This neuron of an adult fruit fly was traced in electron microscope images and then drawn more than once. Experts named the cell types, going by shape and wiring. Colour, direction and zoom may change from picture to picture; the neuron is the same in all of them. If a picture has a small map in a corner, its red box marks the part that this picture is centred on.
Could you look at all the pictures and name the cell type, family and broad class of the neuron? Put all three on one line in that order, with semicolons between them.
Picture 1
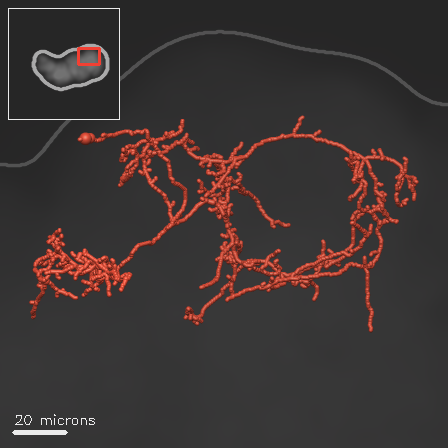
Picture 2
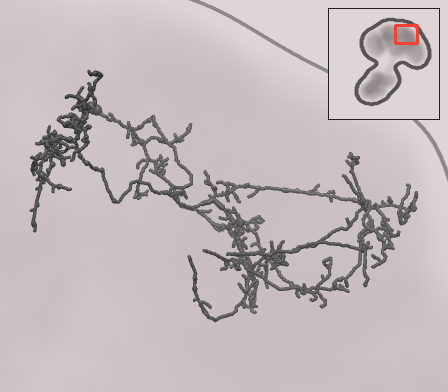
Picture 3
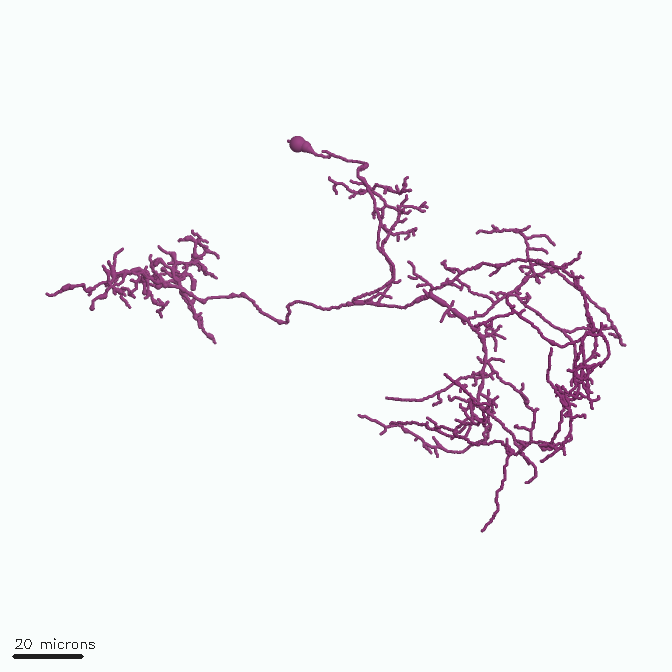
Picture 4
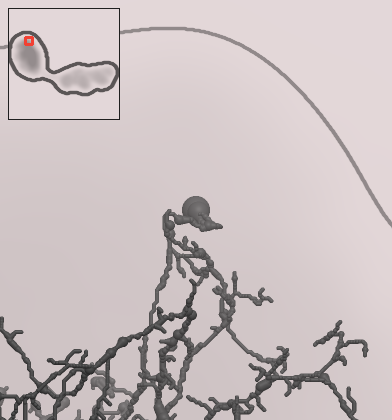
SMP444; hemilineage SMPp&v1_posterior; central-brain intrinsic neuron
